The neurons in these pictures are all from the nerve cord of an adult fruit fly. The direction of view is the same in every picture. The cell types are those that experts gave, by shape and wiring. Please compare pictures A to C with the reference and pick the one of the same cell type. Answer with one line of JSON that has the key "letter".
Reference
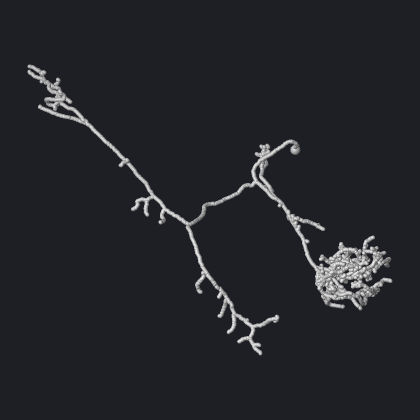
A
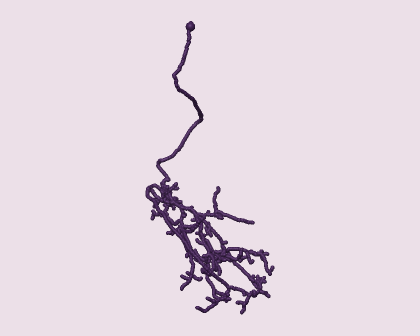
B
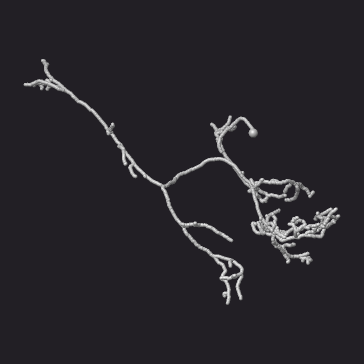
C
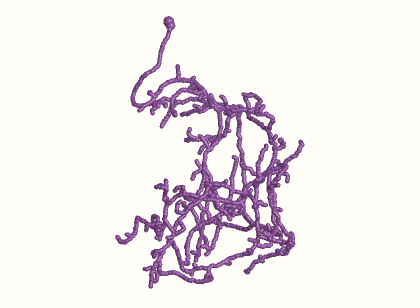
{"letter": "B"}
